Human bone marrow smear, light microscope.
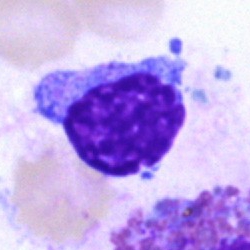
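Lymphocyte in a stained bone marrow smear: note the irregular outline, with cytoplasm bulging toward the upper left. The chromatin is dark purple and coarsely clumped, with paler patches in between. A moderate rim of blue cytoplasm runs mainly along the upper and left side of the nucleus, and small blue fragments of cytoplasm sit detached just past the upper right edge.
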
